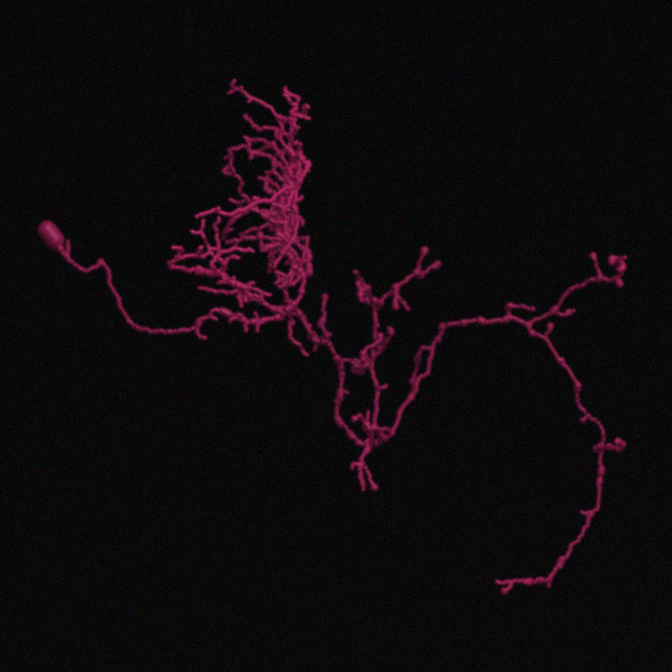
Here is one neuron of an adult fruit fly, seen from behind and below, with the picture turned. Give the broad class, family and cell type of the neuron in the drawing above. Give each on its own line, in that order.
nerve-cord intrinsic neuron
hemilineage 01A
IN01A044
